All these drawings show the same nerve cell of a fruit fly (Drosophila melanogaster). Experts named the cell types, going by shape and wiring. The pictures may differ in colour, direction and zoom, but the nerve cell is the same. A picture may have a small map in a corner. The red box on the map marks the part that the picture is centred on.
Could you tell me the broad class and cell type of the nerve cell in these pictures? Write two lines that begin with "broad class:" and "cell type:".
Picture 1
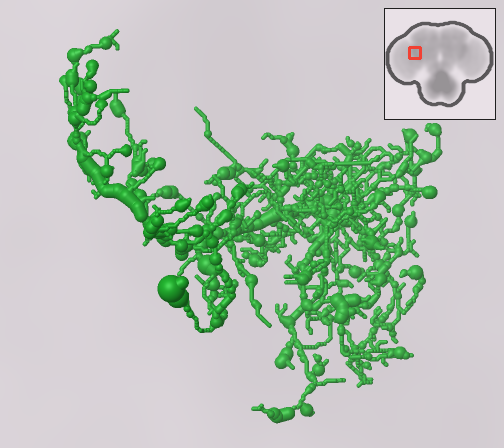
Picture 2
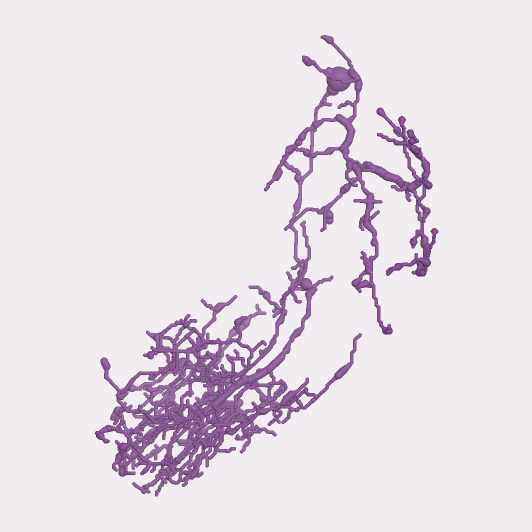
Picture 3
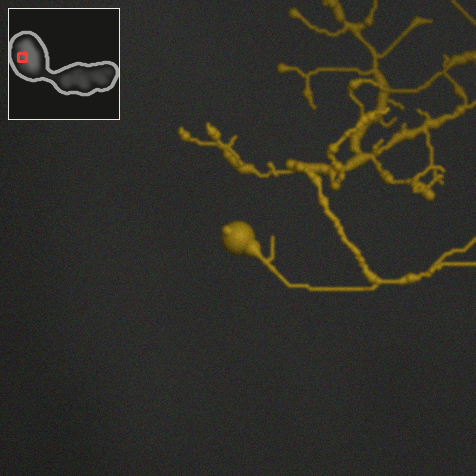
broad class: central-brain intrinsic neuron
cell type: PVLP086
